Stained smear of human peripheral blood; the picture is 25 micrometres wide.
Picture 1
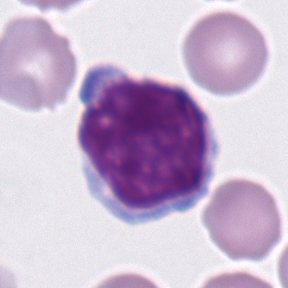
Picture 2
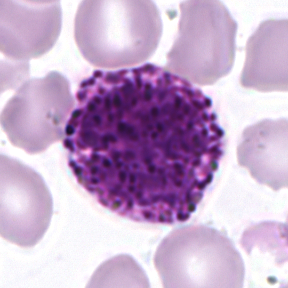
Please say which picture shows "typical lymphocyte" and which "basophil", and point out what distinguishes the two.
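Let's take them in turn: the typical lymphocyte is in picture 1, and the basophil is in picture 2. The cell in picture 2 is crowded with coarse dark purple granules of differing sizes, reaching right to the edge so that the border is bumpy.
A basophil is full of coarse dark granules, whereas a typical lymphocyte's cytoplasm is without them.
Between those granules the ground is reddish-purple. Now the nucleus: in picture 2 the granules cover it, so its shape can't be made out.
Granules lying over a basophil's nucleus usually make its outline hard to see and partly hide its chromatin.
In picture 1 you can see it clearly: a single rounded mass with no lobes or indentation, its chromatin dark purple and coarsely clumped with small paler patches.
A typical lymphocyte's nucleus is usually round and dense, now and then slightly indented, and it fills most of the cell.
Around it the cytoplasm is only a narrow pale blue rim, with a small blue bulge at the upper left and no vacuoles.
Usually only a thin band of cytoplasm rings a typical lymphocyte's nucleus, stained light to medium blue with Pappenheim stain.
Then the outline: picture 2 is round, while picture 1 is irregular and somewhat angular rather than smoothly round. As for size, the basophil is about 15 micrometres across; in picture 1 the nucleus is about 11 micrometres across, and the whole cell is about 1.75 times as wide as a red cell lying whole in the picture.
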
